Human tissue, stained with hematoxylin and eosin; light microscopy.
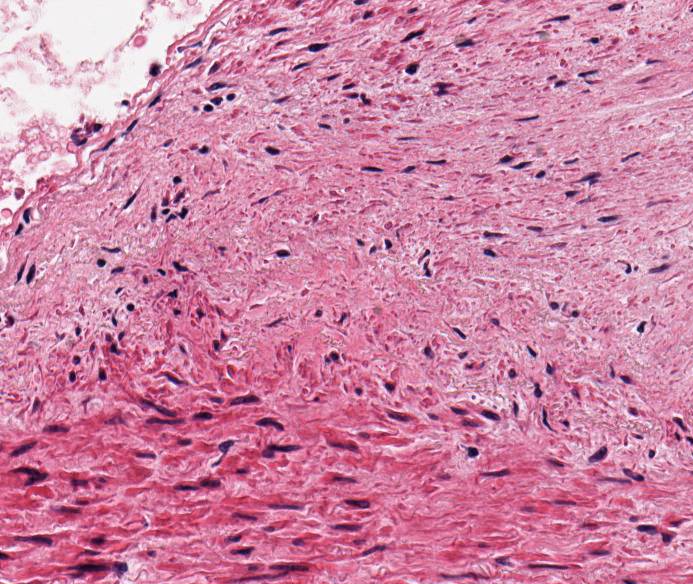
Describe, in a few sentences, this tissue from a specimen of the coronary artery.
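Layout: broad upper zone of loose, pale pink fibrillar tissue; narrower lower band of denser, deeper pink tissue. Lower band: fibres and nuclei roughly horizontal; nuclei elongated, more closely packed than above. Edge facing the empty space: a thin layer of flattened, dark-nucleated cells.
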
